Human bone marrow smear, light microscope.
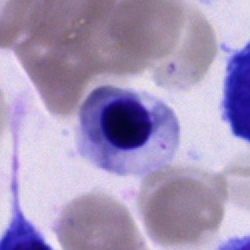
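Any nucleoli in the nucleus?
None that can be seen.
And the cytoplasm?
Pale lilac-blue, in a wide rim around the nucleus, with no projections from the surface.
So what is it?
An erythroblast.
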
